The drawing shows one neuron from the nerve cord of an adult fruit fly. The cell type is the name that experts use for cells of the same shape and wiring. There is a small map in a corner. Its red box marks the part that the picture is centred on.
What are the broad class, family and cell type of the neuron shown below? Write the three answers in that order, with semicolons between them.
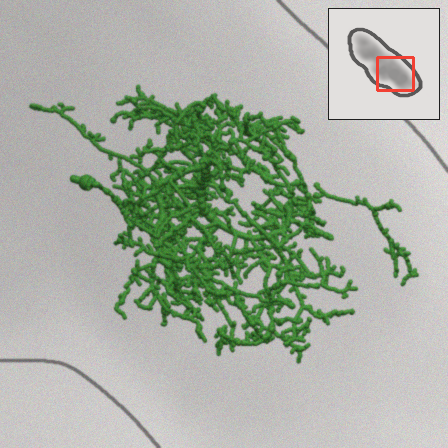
nerve-cord intrinsic neuron; hemilineage 20A.22A; IN20A.22A002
